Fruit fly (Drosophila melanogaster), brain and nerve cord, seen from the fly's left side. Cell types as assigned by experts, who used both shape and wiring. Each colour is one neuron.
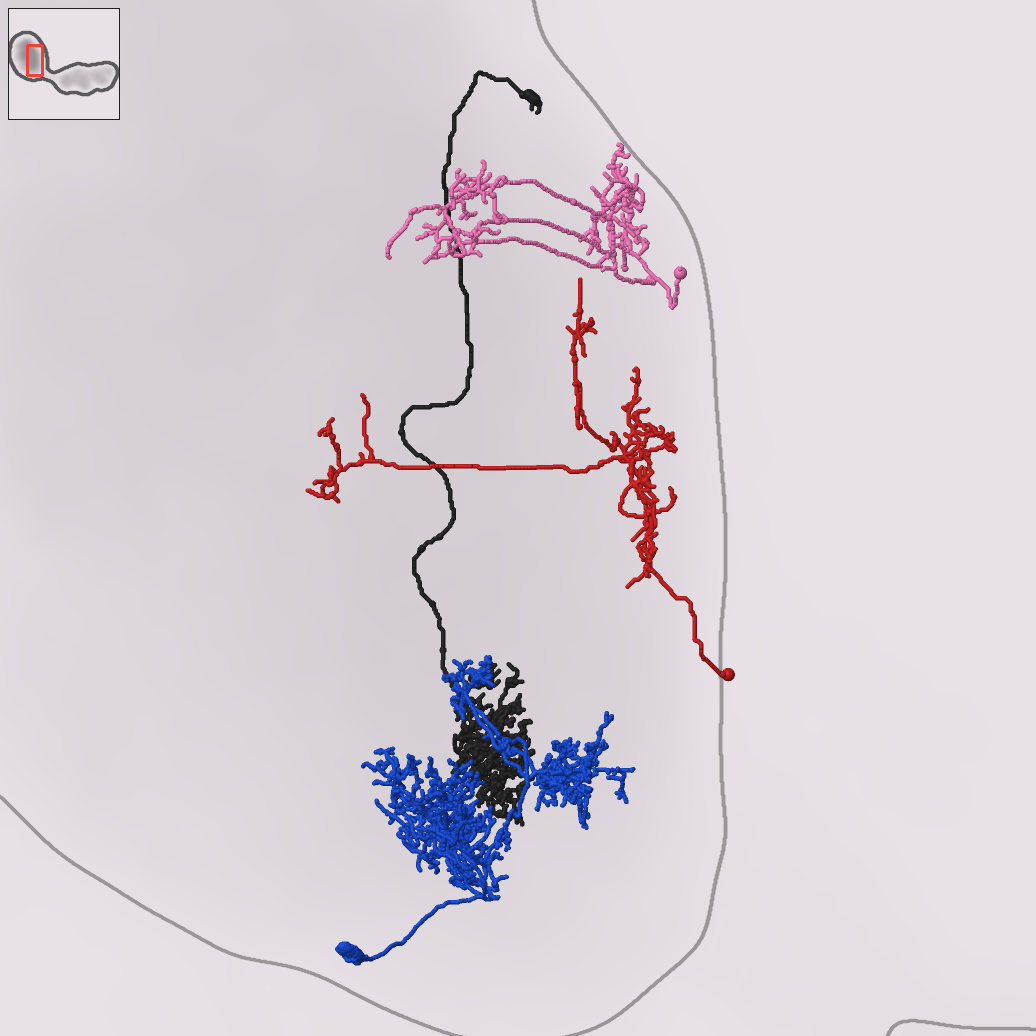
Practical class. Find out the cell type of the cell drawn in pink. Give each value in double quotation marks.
"Y14"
